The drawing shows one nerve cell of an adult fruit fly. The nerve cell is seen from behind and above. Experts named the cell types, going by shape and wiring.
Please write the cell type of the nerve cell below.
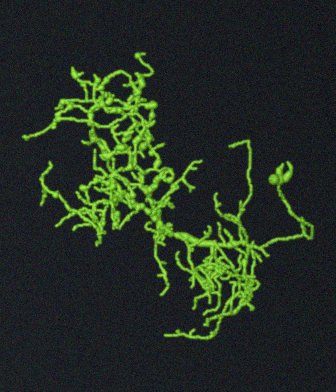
INXXX349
